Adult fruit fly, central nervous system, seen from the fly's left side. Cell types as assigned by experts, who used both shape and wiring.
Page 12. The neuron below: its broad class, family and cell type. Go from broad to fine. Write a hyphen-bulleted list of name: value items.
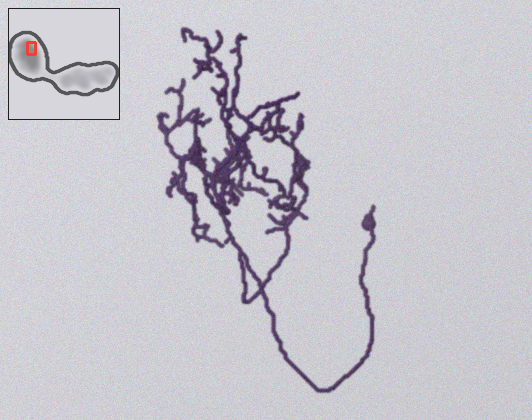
- broad class: central-brain intrinsic neuron
- family: hemilineage VPNp&v1_posterior
- cell type: LHPV2a3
